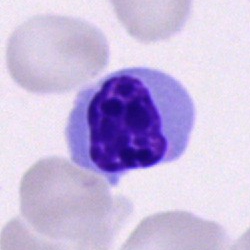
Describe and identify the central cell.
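Look first at the nucleus: its outline is irregular and knobbly. You won't find any nucleoli in it. The cytoplasm has no granules. Now follow the bottom edge, where a small pale bulge projects from the cell. This is an erythroblast.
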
